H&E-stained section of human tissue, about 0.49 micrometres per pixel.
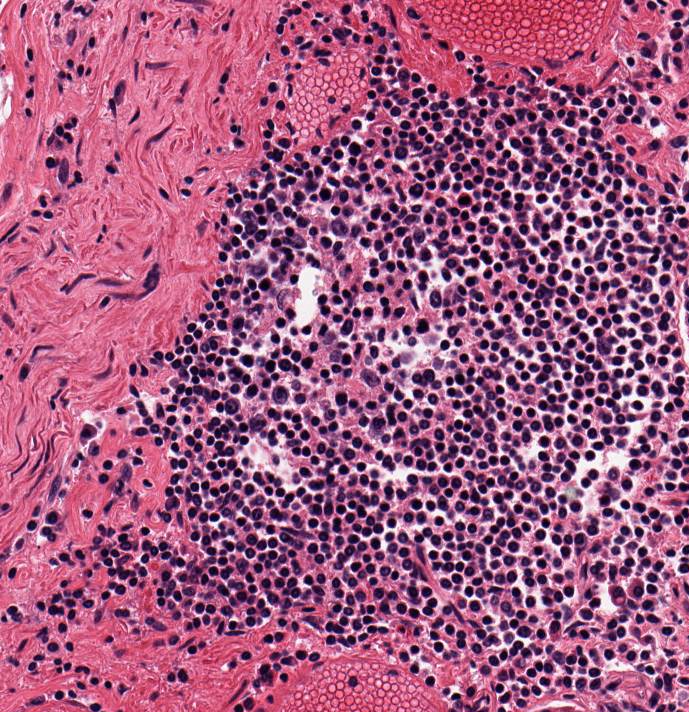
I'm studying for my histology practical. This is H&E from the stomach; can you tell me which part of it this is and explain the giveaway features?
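The field shows lymphoid tissue. A dense sheet of small lymphocytes fills the centre and right, with round, dark nuclei and very scant cytoplasm.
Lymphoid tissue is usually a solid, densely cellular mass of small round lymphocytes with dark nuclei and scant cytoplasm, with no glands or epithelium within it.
The field has no epithelium at all, which sets it apart from lamina propria lying among glands. The aggregate has no pale germinal centre.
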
